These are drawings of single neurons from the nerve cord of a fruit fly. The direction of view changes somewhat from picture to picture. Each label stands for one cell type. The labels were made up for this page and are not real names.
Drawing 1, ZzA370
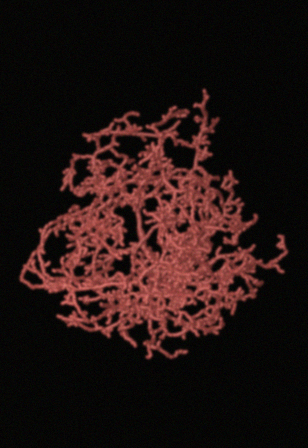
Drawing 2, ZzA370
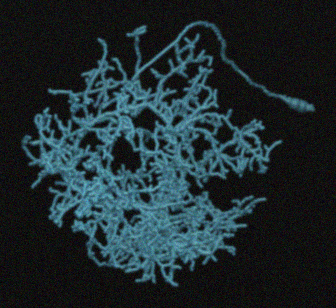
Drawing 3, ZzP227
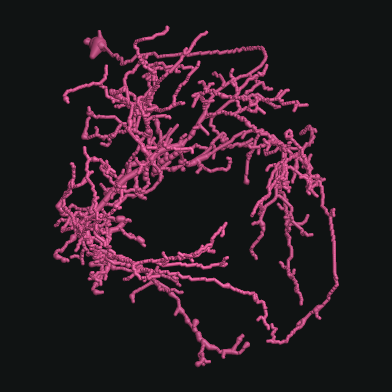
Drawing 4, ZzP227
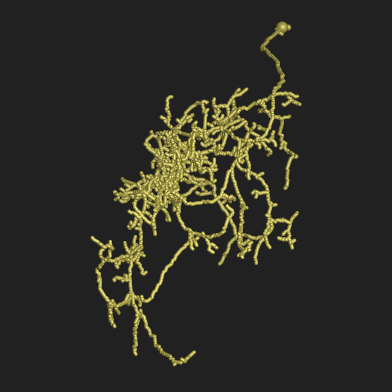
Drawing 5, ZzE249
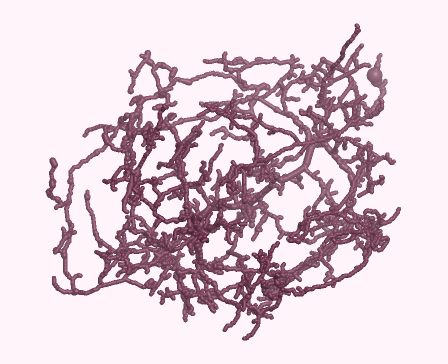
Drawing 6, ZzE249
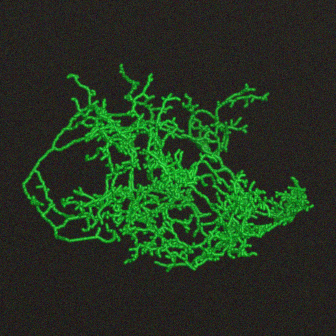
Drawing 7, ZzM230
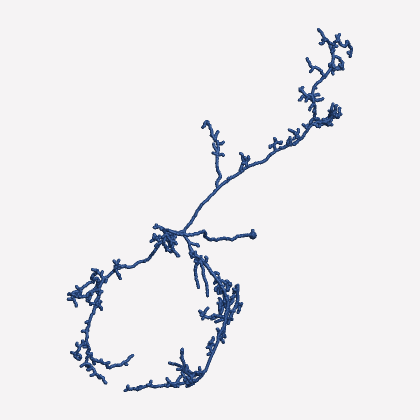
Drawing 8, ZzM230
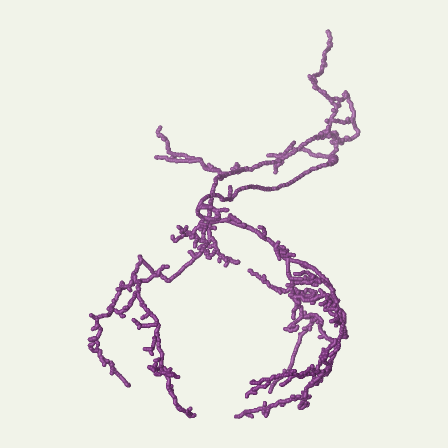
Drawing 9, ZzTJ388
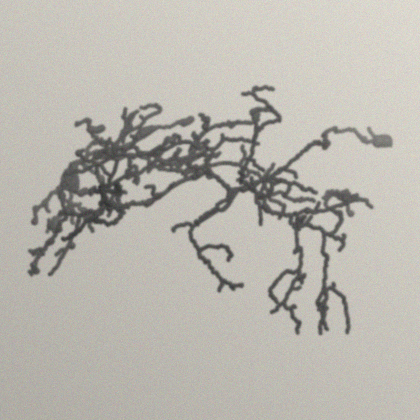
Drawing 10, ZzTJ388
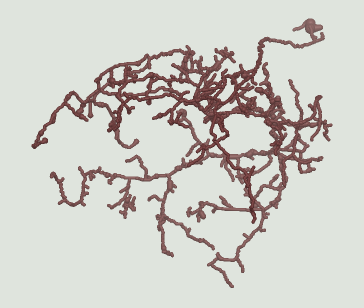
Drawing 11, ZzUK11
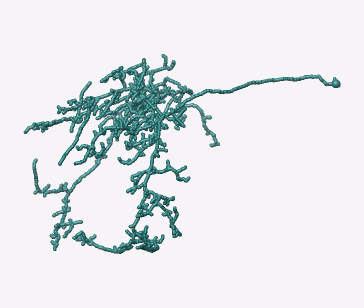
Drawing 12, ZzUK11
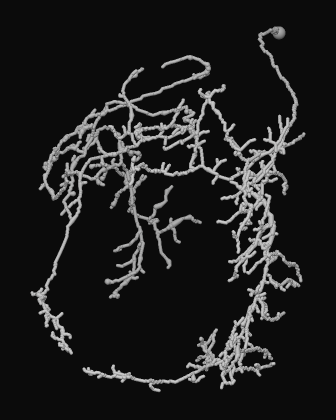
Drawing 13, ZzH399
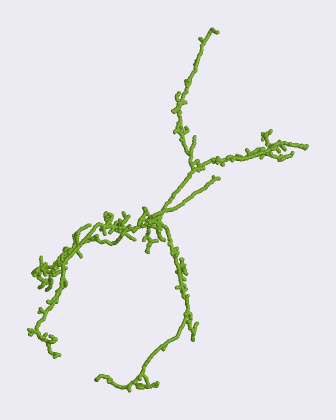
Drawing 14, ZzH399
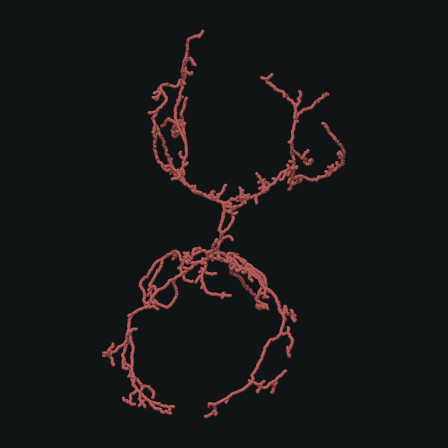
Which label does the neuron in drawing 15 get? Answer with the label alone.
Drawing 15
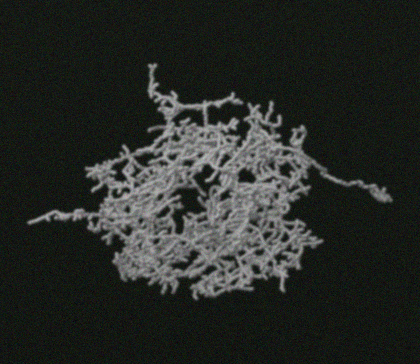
ZzA370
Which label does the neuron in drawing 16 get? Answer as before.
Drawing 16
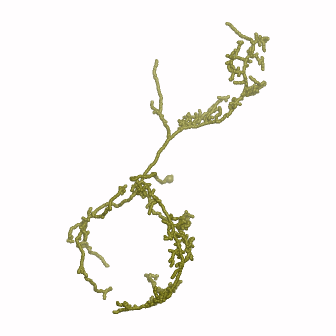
ZzM230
